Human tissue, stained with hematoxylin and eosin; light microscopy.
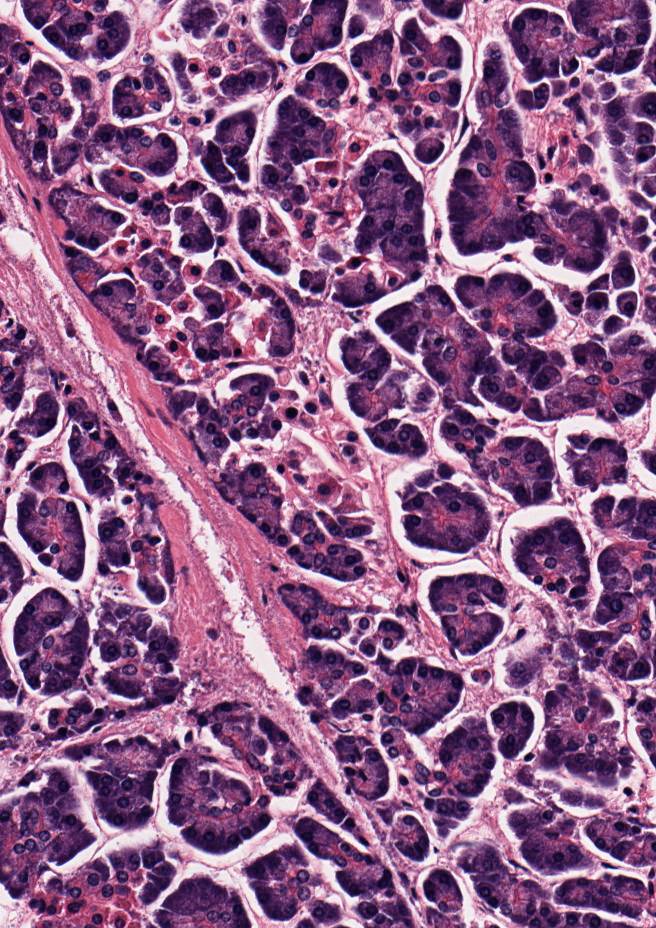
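Pancreas. On both sides of the band, many small rounded acini are closely packed. Their cells have deep purple, strongly basophilic cytoplasm; many acini show a paler pink apical zone centrally, ringed by darker cell bases. Round dark nuclei lie toward each acinus's outer, basal edge.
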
